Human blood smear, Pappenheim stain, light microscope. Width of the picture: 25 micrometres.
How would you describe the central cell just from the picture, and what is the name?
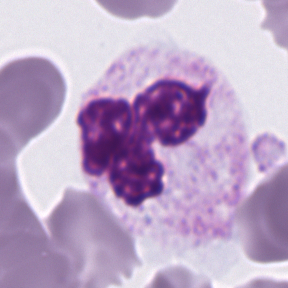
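Cytoplasm abundant, pale pinkish-lilac. Nucleus divided into three lobes; no nucleoli visible. Nucleus set toward the left side, more cytoplasm on the right. Segmented neutrophil.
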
